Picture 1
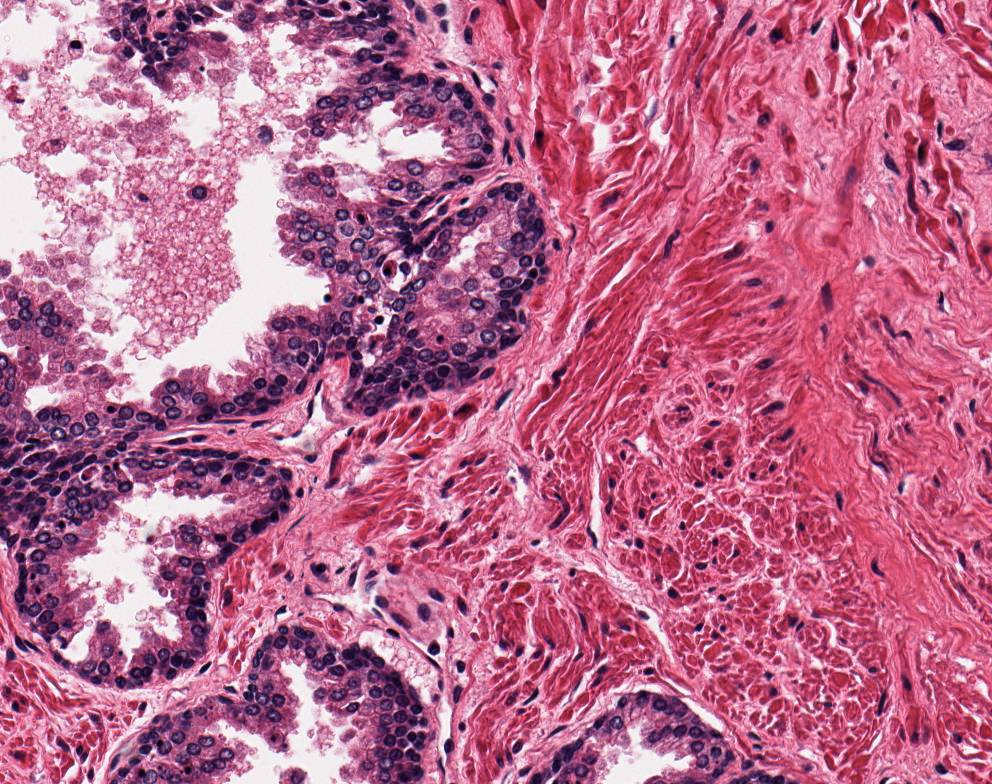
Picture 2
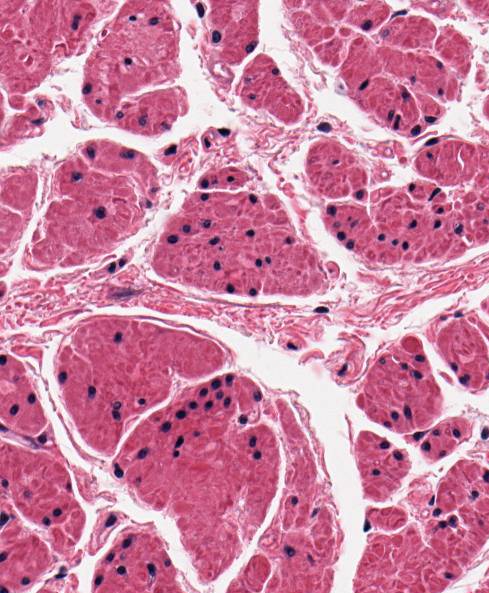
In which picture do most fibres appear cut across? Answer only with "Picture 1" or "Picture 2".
Picture 2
